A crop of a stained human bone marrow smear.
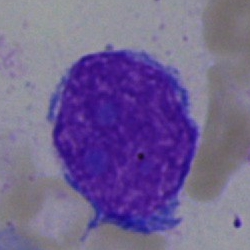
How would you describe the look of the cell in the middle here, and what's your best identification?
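Nearly the whole cell is taken up by nucleus here. Inside it, two pale bluish rounded areas stand out. There's only a scant rim of deep-blue cytoplasm. Along the lower edge that cytoplasm frays into ragged projections. It's a blast.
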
